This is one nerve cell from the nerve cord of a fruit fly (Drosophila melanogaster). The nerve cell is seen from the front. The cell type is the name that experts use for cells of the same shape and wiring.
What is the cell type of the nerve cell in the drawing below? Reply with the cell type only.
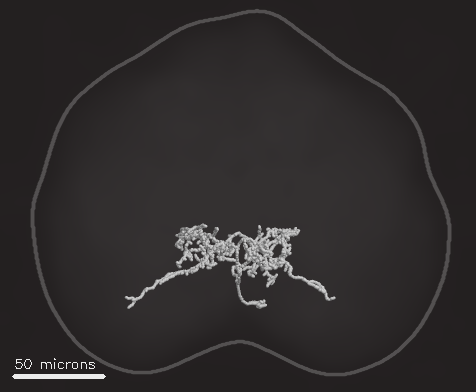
SNpp59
